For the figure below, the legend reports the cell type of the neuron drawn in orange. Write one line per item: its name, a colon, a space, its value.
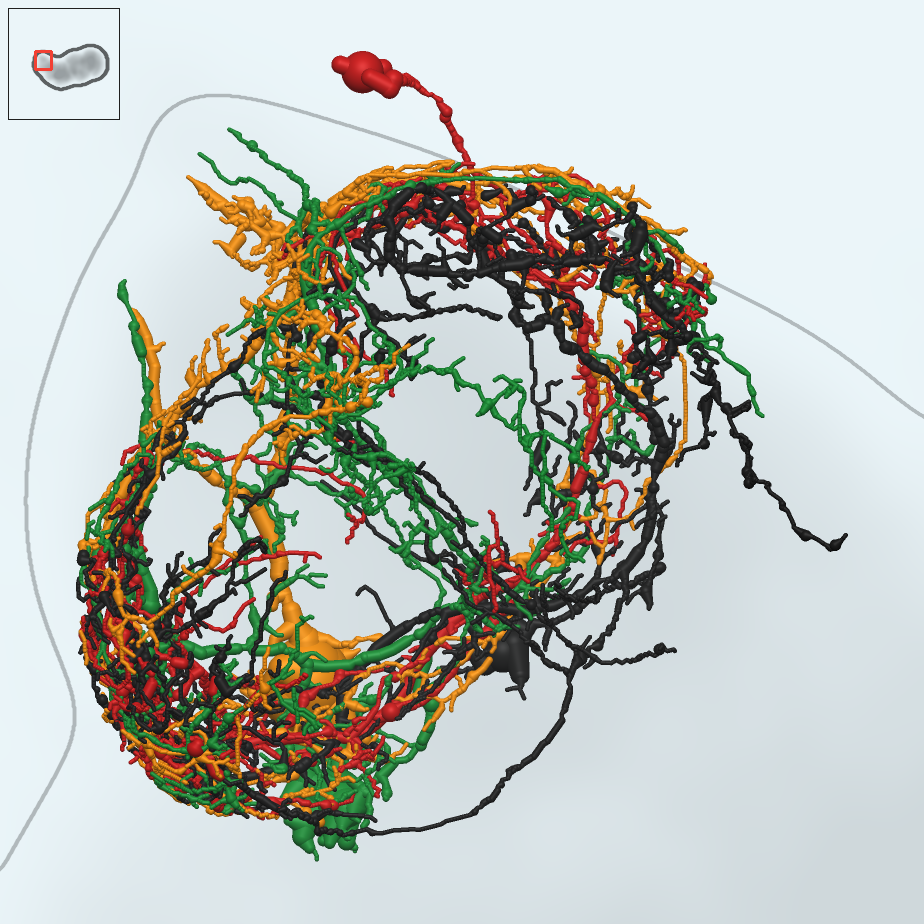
cell type: EN00B010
